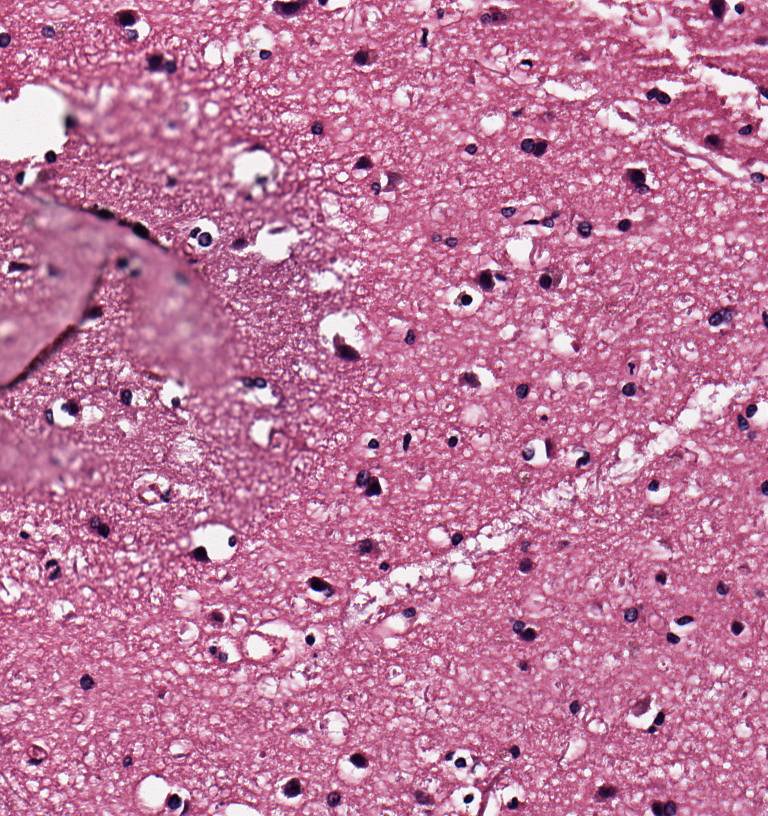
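Cerebral cortex: fine pink fibrillary matrix throughout, with no epithelium, glands or organised units, riddled with many small clear round vacuoles. Small round dark nuclei are scattered fairly evenly. A band of clear spaces runs diagonally across the lower right half, rising toward the right edge.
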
